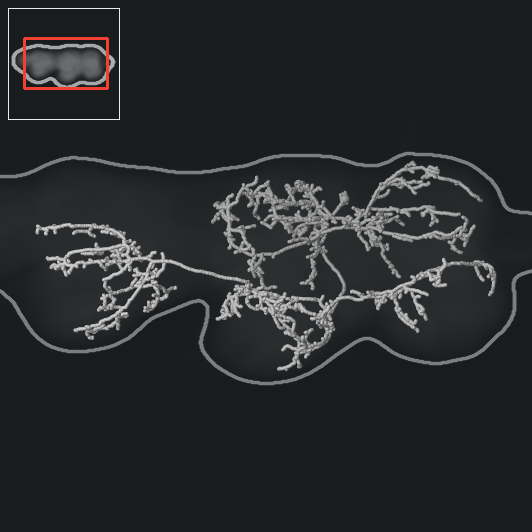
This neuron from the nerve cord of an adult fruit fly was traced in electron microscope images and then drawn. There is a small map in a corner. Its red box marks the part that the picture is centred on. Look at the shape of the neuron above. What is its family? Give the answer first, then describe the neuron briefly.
The family is hemilineage 08B. It is a nerve-cord intrinsic neuron. The picture shows dozens of branch ends. In this view it is wider than it is tall.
